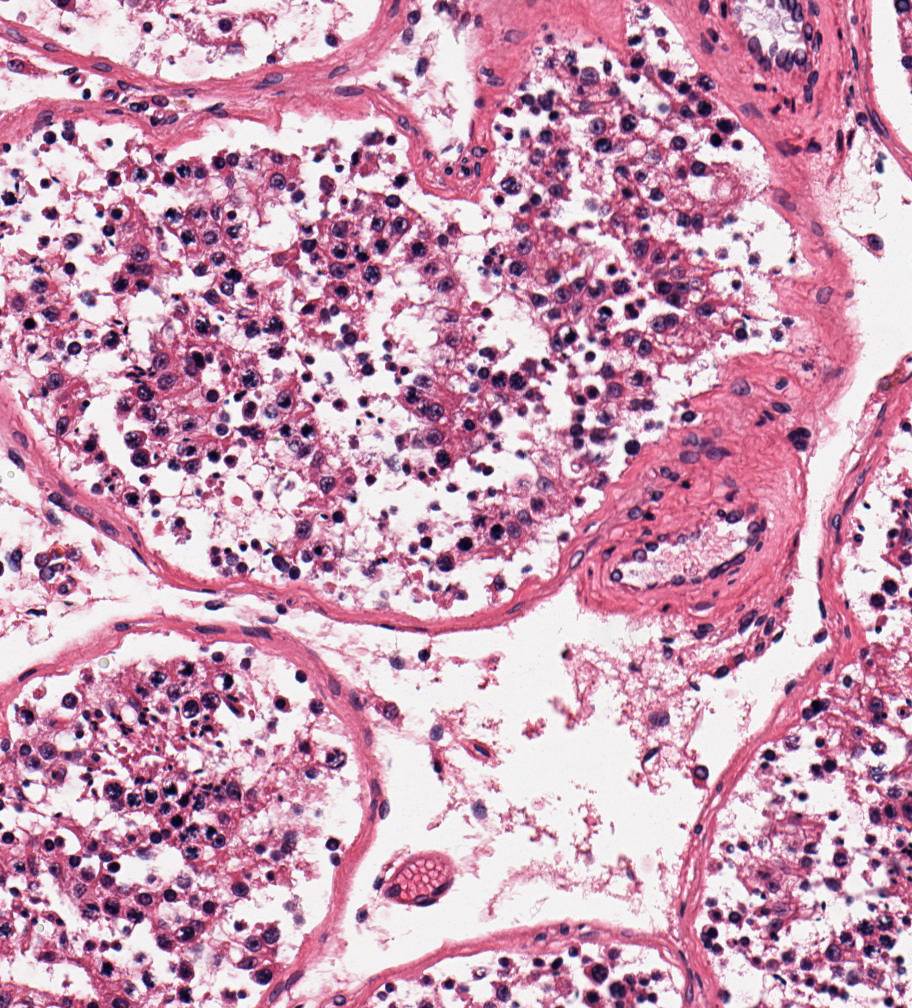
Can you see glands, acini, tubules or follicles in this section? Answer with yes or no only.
Yes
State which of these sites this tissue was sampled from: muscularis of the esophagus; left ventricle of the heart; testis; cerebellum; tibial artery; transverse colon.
testis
